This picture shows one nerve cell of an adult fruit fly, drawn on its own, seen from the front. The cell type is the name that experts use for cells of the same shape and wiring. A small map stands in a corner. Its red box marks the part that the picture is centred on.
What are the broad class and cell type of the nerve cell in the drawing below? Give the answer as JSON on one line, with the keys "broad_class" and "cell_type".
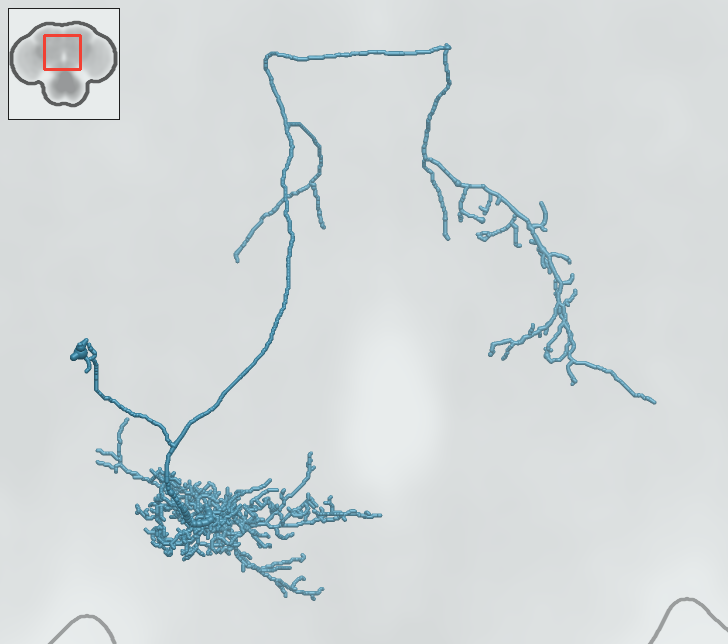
{"broad_class": "central-brain intrinsic neuron", "cell_type": "SAD034"}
